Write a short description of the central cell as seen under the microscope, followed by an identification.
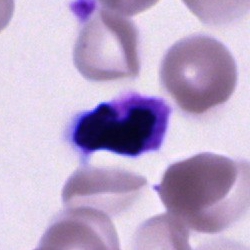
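Most of the cell is taken up by the nucleus, in which no nucleoli are visible. The cytoplasm that can be seen lies mainly along the upper right edge and contains no vacuoles. Cell type: segmented neutrophil.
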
